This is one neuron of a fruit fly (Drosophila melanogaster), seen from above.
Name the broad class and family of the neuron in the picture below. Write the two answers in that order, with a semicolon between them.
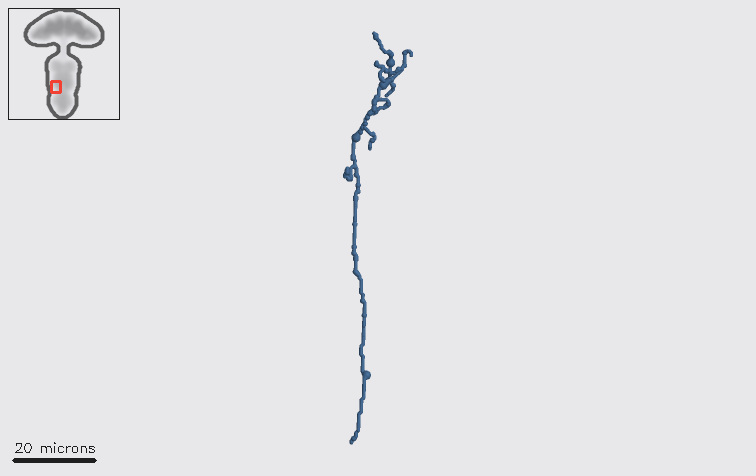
sensory neuron entering the nerve cord; class mechanosensory tactile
